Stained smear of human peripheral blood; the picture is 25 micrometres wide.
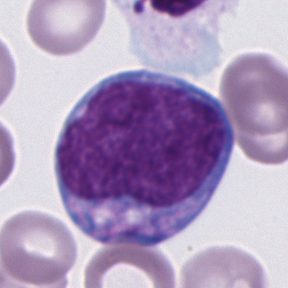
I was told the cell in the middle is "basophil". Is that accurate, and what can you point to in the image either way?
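Nucleus alone about 15 by 12 micrometres.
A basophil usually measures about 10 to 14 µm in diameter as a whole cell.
Nuclear size therefore argues against basophil. Verdict: not basophil; the cell is a promyelocyte. Outline round and smooth, no surface projections. Shallow indentation on the lower nuclear border. Cytoplasm deep blue, most intense at the margin, with several small pale clear spots in its lower crescent. A red cell touches the right side.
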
